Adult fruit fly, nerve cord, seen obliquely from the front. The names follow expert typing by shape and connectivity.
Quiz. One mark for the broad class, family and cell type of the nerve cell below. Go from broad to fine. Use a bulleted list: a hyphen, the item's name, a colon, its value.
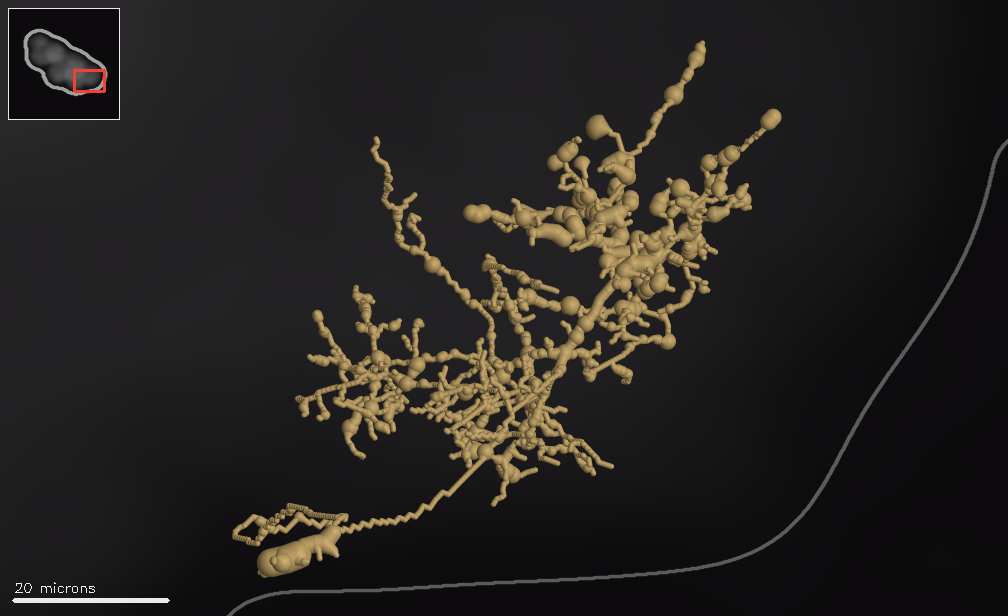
- broad class: nerve-cord intrinsic neuron
- family: hemilineage 13B
- cell type: IN13B035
